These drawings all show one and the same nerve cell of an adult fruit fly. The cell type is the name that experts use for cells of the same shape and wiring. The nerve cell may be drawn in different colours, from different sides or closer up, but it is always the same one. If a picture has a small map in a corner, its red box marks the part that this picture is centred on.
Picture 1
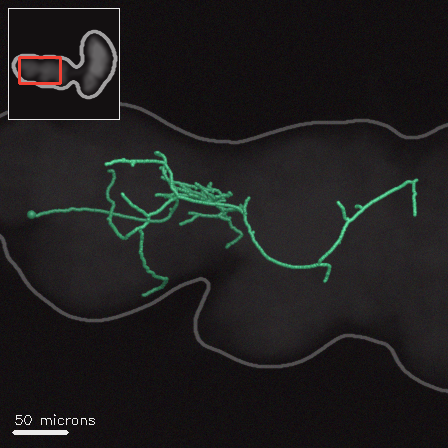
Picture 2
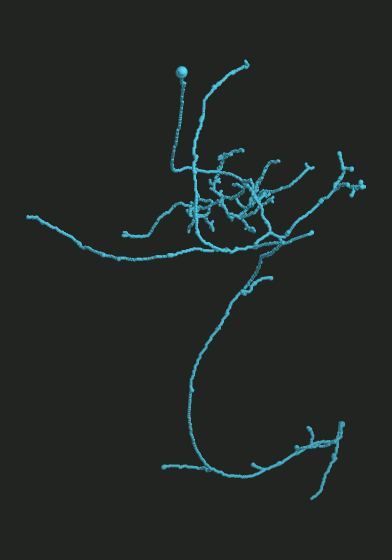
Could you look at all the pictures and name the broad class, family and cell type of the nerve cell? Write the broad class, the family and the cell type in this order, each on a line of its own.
nerve-cord intrinsic neuron
hemilineage 12B
IN12B048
